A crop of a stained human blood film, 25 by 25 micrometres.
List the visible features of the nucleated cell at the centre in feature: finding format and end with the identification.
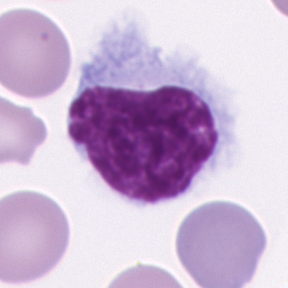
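Cytoplasm: mostly above the nucleus
Margin: frayed into fine hair-like projections
Nuclear shape: broad at the top, narrowing towards the bottom
Nuclear size: about 13 by 10 micrometres
Chromatin: coarse and clumped, lighter spaces between clumps
Name: hairy cell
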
